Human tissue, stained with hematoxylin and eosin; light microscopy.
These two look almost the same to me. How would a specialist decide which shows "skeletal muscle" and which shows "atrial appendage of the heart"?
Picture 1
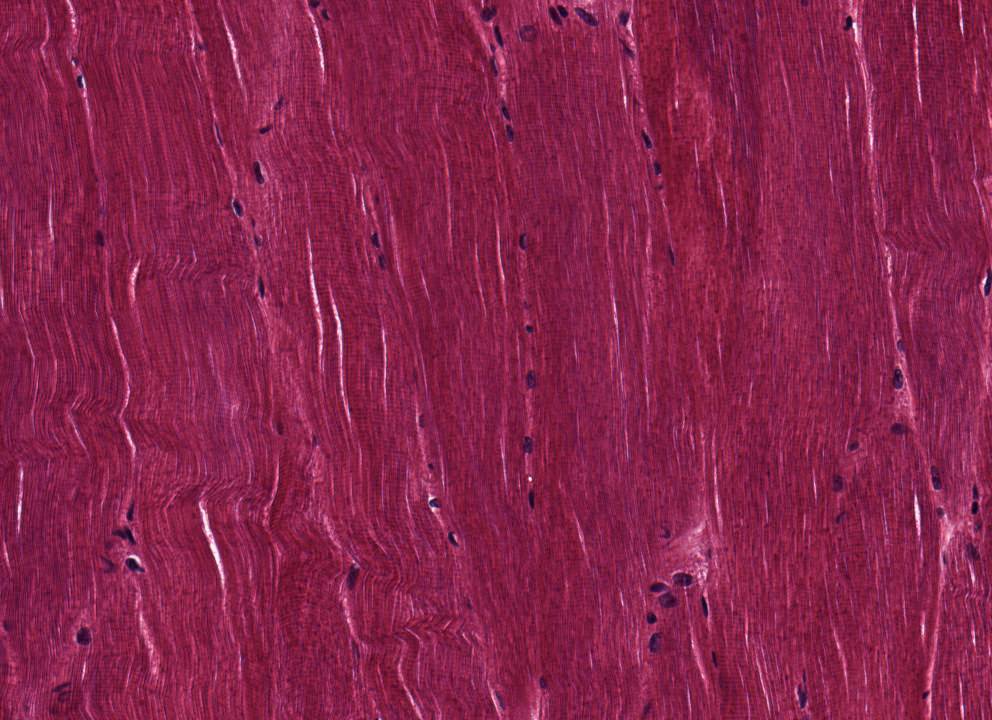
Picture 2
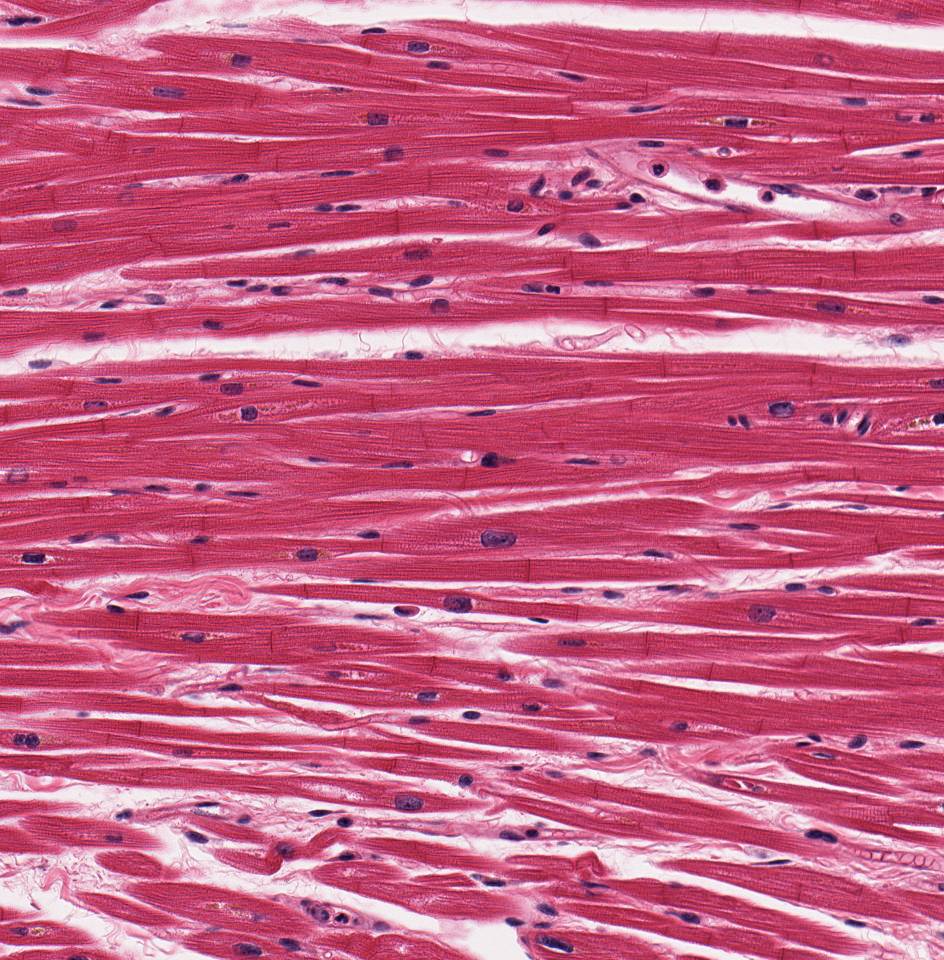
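This pair shows skeletal muscle (picture 1) and the atrial appendage of the heart (picture 2). The skeletal muscle fibres are long and parallel, fill the field and run roughly top to bottom, bending in a wavy zigzag most markedly in the left half. Their nuclei are dark, elongated ovals at the fibre edges rather than the centres, and the cytoplasm stains deep pink-red throughout. In the atrial appendage, each cardiac muscle cell has a single oval nucleus lying centrally in the fibre. Thin dark transverse lines, the intercalated discs, cross the fibres at intervals, and the pink cytoplasm shows fine cross-striations. A few fibres carry small yellow-brown granules beside the nucleus.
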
